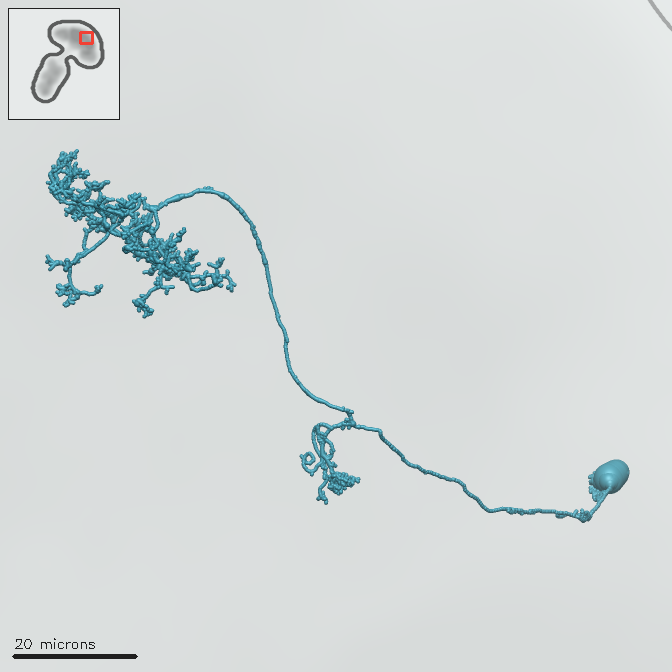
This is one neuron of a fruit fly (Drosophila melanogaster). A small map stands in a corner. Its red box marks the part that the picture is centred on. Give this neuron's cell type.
ER3d_b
